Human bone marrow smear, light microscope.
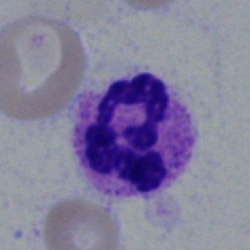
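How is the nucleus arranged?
In several lobes, looped around a pale central space.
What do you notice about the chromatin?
It's dark purple and coarsely clumped.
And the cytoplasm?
Pinkish-lilac, with fine granules scattered all through it.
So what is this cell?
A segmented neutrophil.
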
